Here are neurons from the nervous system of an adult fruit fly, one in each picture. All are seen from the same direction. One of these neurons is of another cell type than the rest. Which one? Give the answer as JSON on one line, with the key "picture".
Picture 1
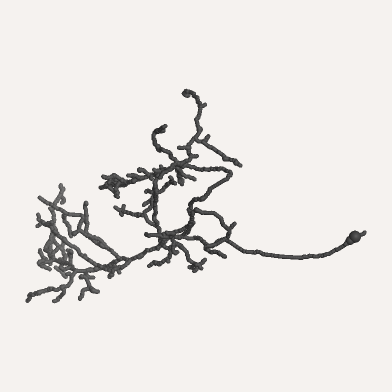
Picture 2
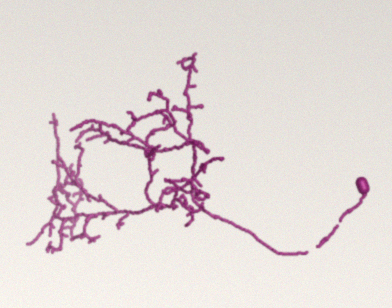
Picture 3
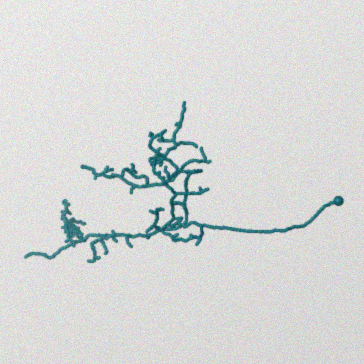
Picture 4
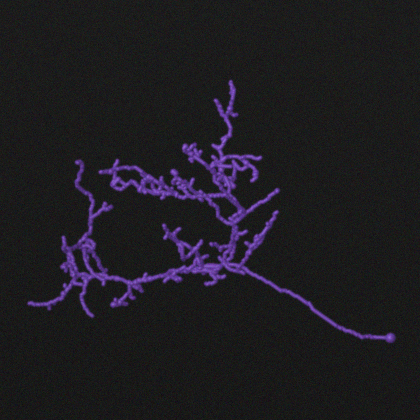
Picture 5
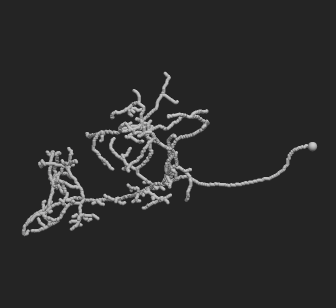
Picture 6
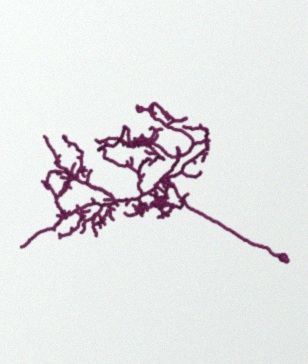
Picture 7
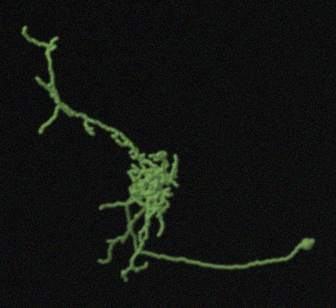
{"picture": 7}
